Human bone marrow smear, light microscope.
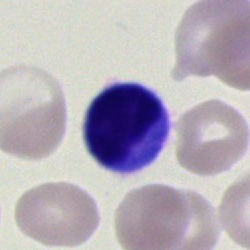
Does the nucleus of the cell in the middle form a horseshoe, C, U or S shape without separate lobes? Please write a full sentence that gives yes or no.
No, it is a compact round or oval mass that the nucleus forms.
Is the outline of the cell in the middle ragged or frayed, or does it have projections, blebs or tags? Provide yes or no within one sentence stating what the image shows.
No, along its edge the cell is smooth rather than rough.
